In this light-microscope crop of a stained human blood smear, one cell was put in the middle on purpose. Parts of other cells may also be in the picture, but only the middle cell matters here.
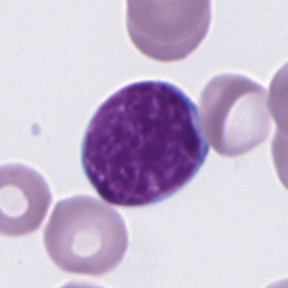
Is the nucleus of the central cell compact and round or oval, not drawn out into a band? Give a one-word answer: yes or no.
Yes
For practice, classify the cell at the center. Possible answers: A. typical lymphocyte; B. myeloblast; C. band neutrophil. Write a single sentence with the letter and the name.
Occupying the middle of the crop is a typical lymphocyte, hence option A is correct.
